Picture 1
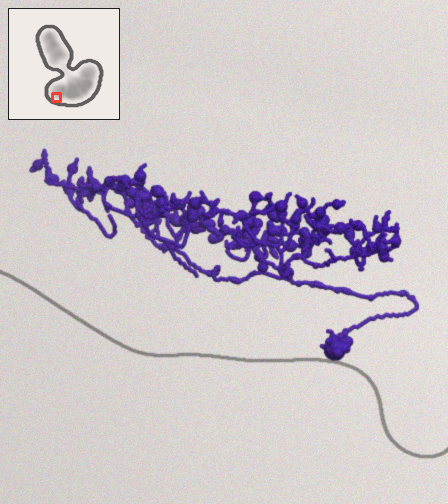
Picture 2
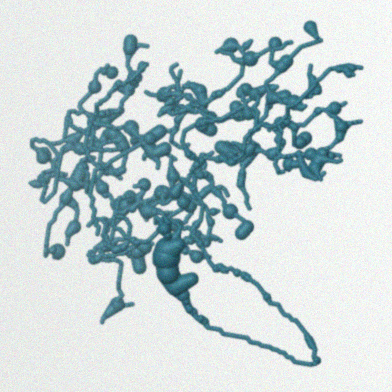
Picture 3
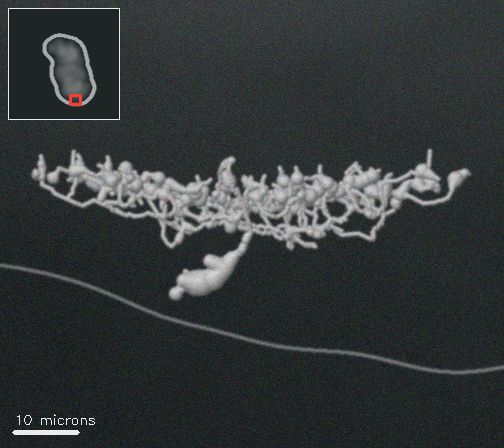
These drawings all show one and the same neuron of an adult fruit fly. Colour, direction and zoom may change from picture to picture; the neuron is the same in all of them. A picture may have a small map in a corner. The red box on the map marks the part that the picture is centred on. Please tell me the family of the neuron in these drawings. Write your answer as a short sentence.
The family is Dm.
